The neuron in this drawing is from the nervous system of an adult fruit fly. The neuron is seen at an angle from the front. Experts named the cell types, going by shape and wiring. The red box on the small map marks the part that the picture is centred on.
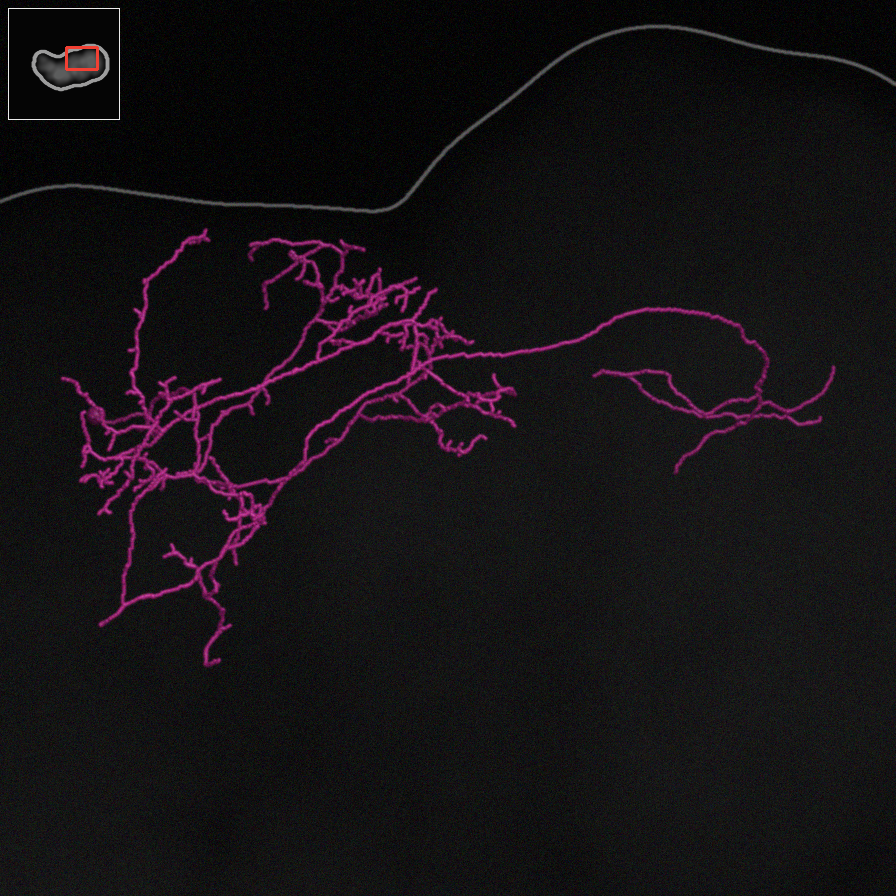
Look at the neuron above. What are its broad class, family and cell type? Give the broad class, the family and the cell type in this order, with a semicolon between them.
central-brain intrinsic neuron; hemilineage DM4_dorsal; pC1_15a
